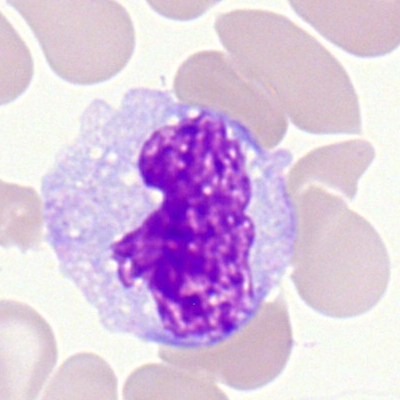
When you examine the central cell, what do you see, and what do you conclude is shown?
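First, the nucleus: irregular and folded, with a notch cut into its left side. Next, the cytoplasm: abundant and pale grey-blue, holding fine, faint pinkish granules. Last, several small clear vacuoles lie scattered through the cytoplasm. This is a monocyte.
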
